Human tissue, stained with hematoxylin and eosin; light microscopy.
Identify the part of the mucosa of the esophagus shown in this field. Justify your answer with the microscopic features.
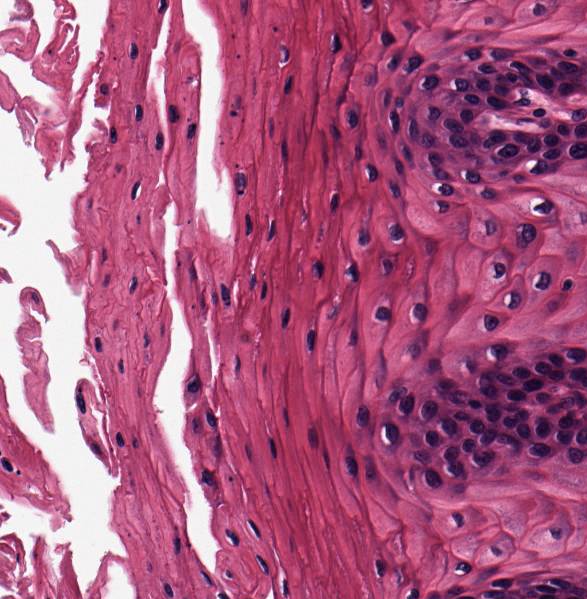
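Stratified squamous nonkeratinized epithelium. Flattened surface layers to the left, deeper layers to the right. Right-centre: polygonal cells, pink cytoplasm, distinct borders. Dark, elongated nuclei kept in flattened cells up to the left edge. No granular layer, no surface layer of cells without nuclei.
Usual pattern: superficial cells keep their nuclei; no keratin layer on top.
Polygonal cells with distinct borders, flattening toward the surface, unlike lymphoid tissue.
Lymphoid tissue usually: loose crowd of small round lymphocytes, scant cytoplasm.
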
